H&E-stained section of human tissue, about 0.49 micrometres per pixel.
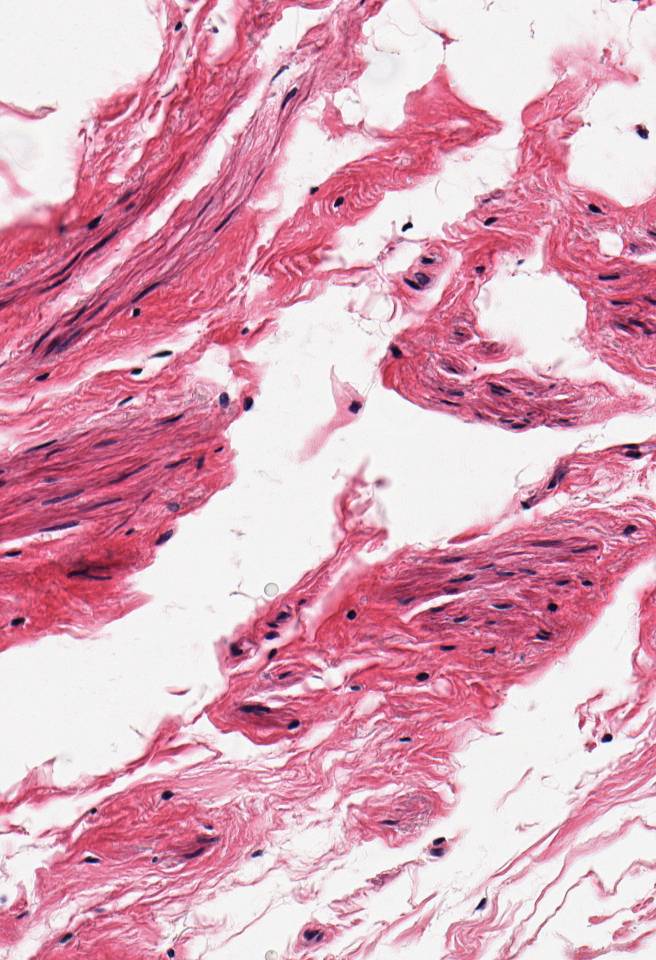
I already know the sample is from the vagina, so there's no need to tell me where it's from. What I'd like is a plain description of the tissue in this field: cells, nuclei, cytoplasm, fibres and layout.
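Notice the separate elongated bundles running diagonally from lower left to upper right. They are smooth muscle cells with bright pink fibrillar cytoplasm. Most nuclei are dark, elongated and parallel to each bundle's long axis; others, scattered, appear as small dark round dots.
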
